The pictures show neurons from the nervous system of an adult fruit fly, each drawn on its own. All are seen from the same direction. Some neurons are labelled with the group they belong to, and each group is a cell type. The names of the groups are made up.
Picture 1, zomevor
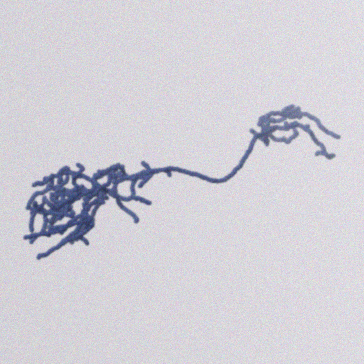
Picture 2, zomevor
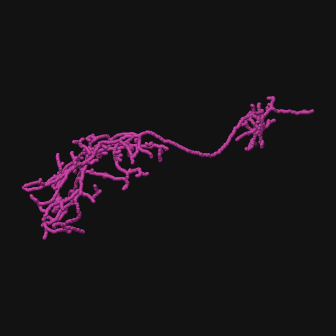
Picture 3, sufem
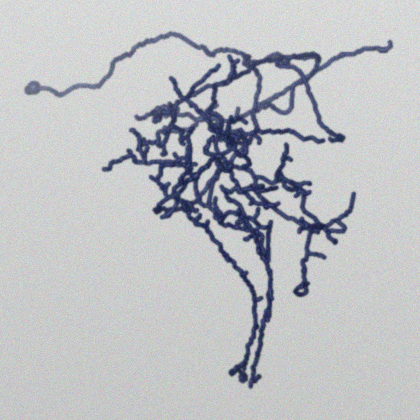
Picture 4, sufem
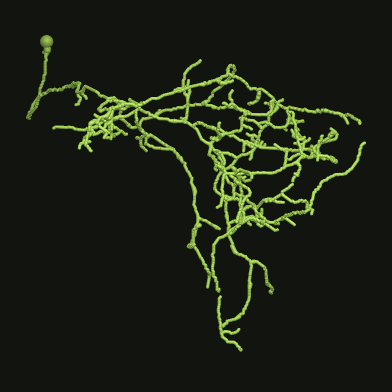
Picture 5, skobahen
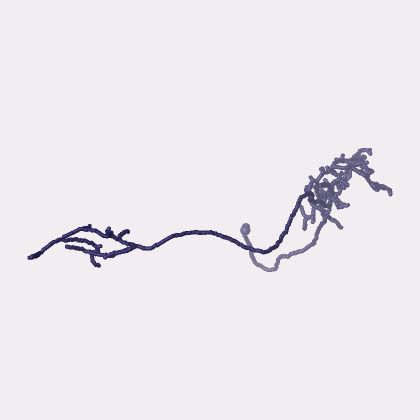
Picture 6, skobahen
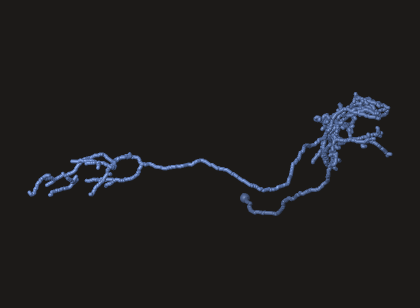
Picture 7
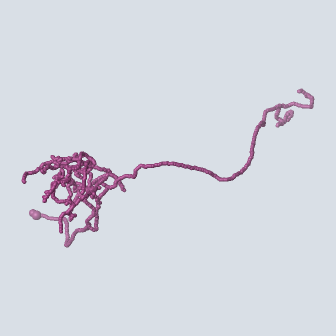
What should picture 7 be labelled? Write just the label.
skobahen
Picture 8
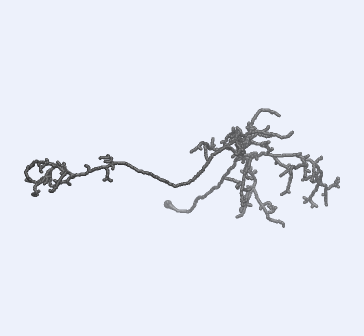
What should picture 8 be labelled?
zomevor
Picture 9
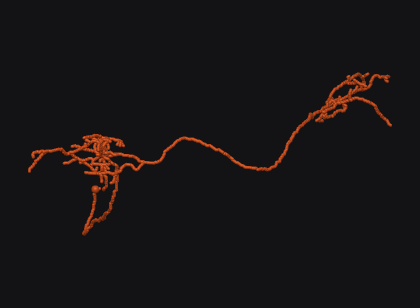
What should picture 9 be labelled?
skobahen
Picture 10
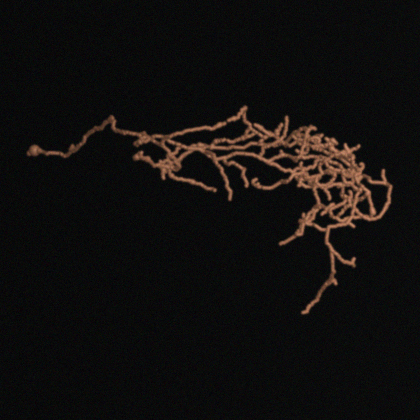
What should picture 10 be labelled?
sufem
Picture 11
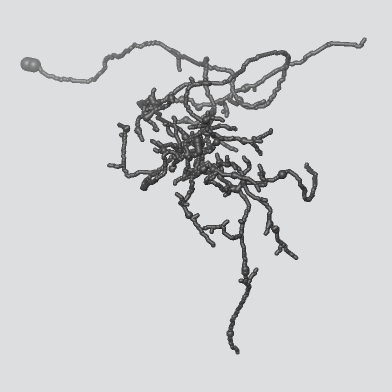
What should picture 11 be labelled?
sufem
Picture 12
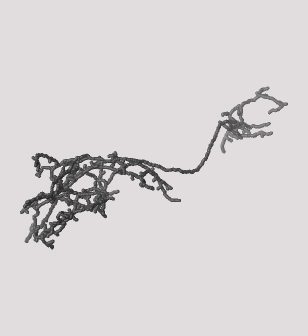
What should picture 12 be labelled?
zomevor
